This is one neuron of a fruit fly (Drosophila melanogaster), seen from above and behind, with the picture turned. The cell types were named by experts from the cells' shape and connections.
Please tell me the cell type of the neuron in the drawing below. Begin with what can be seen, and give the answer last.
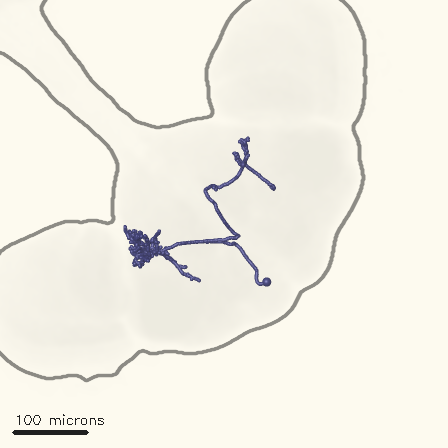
It lies in the brain. By the scale bar it is about 200 microns wide in this view. It is a central-brain intrinsic neuron. Its cell type is WED078.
